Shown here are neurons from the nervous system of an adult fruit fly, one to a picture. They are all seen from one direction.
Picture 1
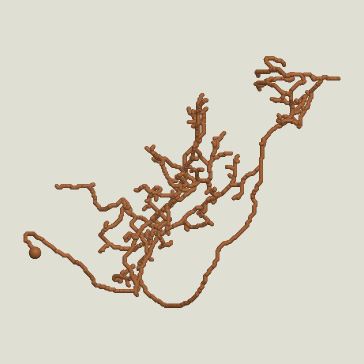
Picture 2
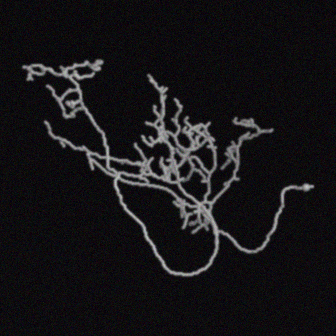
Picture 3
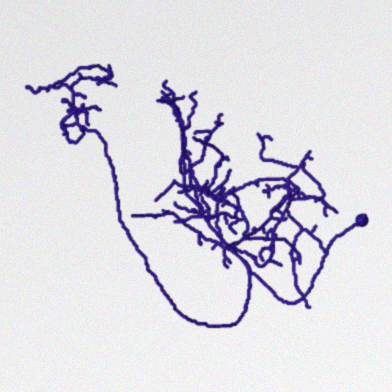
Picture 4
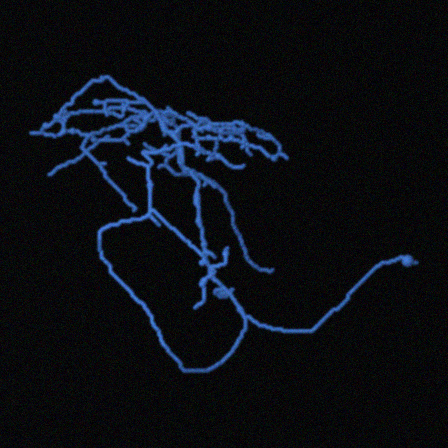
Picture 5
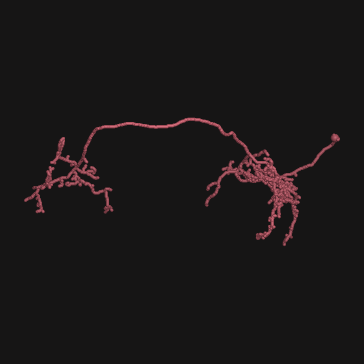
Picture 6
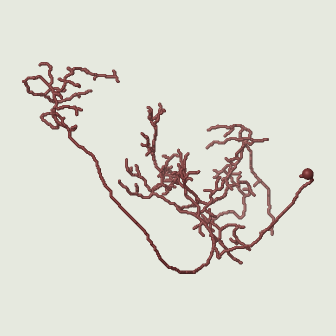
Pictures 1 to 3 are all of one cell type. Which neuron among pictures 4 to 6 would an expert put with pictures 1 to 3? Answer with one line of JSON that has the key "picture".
{"picture": 6}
